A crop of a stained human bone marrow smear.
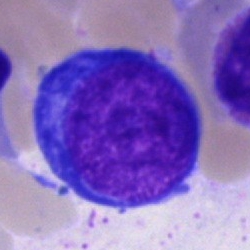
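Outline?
Round, smooth.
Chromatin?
Finely stippled purple, no coarse dark clumps.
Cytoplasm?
Deep blue rim, widest on the left; no granules seen.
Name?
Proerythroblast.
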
